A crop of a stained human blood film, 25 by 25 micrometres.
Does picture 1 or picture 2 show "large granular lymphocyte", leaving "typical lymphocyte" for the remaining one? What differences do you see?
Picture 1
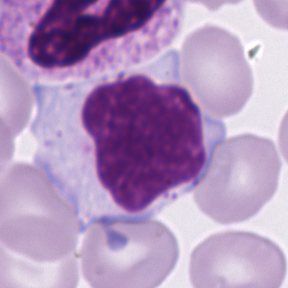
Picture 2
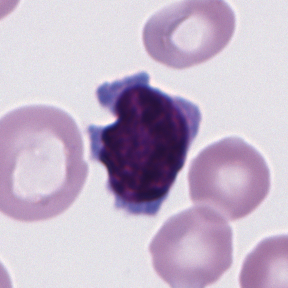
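To begin with the assignment: picture 1 shows a large granular lymphocyte and picture 2 a typical lymphocyte. Cytoplasm amount: the large granular lymphocyte has abundant cytoplasm, most of it lying to the left of the nucleus, whereas in the typical lymphocyte the nucleus fills most of the cell and leaves only a narrow rim.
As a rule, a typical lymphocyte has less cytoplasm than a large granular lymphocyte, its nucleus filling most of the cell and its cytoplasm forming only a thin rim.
Cytoplasm colour: in the large granular lymphocyte it is pale blue.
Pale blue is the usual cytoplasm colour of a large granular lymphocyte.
Granules: a few small purple granules are scattered in the cytoplasm of the large granular lymphocyte, while the typical lymphocyte shows none.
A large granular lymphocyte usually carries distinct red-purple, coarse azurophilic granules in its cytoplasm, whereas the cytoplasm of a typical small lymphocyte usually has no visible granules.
Nuclear outline: the large granular lymphocyte's nucleus is irregular and angular with several shallow notches and measures about 11 micrometres across; the typical lymphocyte's nucleus, about 10 by 8 micrometres, has a notch indenting its left side. Chromatin: in the typical lymphocyte it is dark and densely clumped. Nucleoli: none is visible in either cell. Cell edge: the typical lymphocyte's outline is ragged, with small irregular cytoplasmic projections. Neighbours: a cell with pink granular cytoplasm lies against the top edge of the large granular lymphocyte.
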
